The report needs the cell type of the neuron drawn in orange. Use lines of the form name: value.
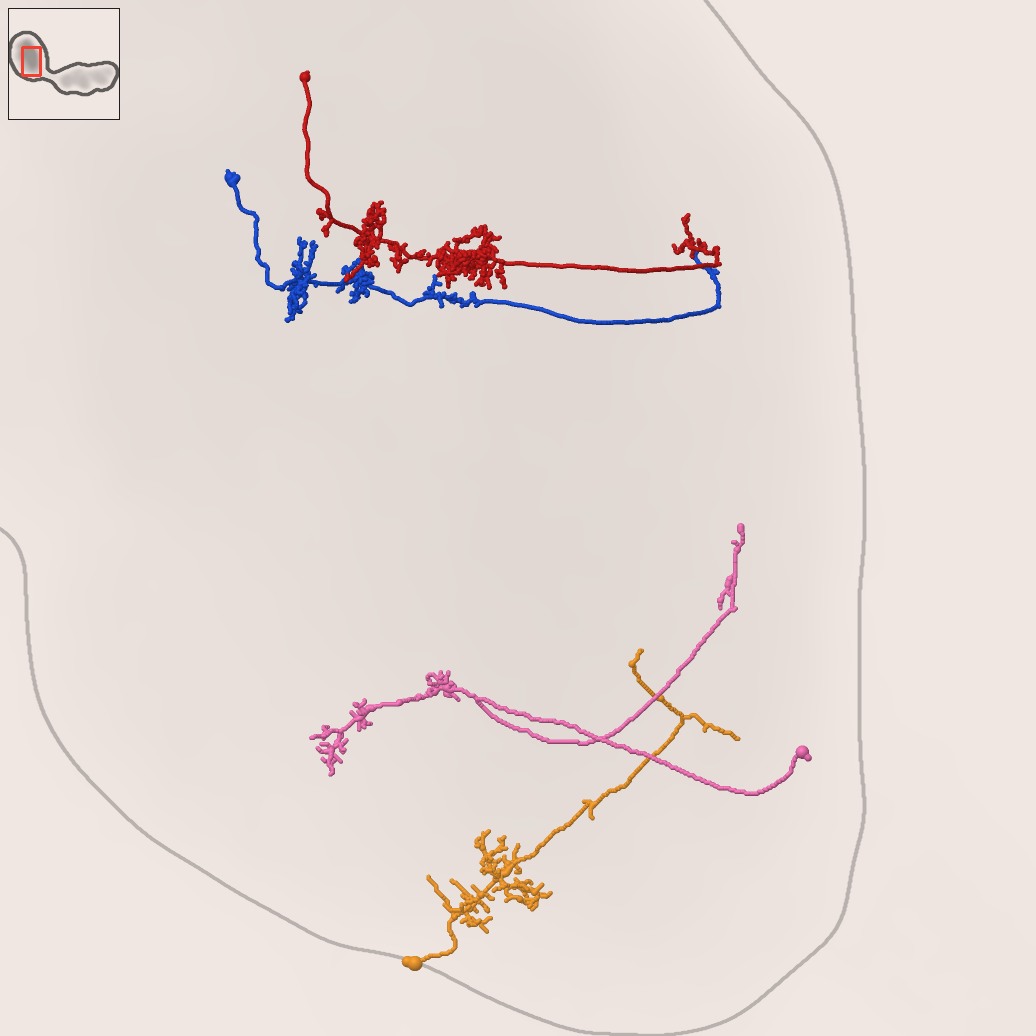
cell type: TmY3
